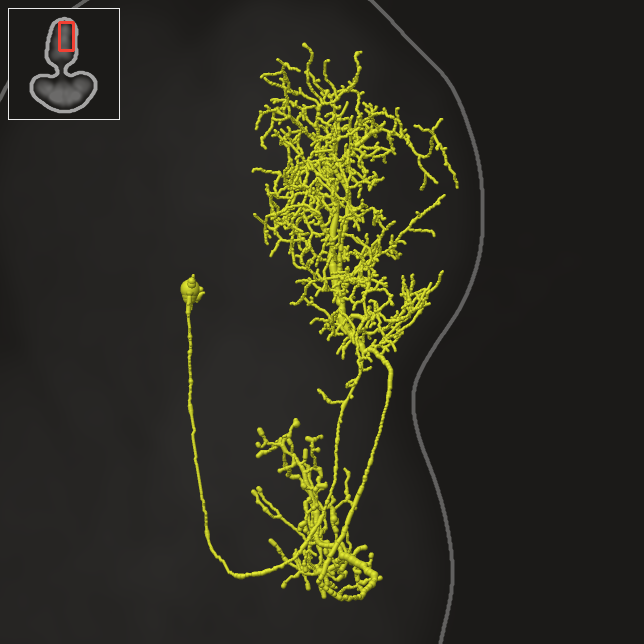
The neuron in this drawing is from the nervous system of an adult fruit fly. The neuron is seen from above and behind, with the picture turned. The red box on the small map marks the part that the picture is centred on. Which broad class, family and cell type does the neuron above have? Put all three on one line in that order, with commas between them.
nerve-cord intrinsic neuron, hemilineage 02A, IN02A003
